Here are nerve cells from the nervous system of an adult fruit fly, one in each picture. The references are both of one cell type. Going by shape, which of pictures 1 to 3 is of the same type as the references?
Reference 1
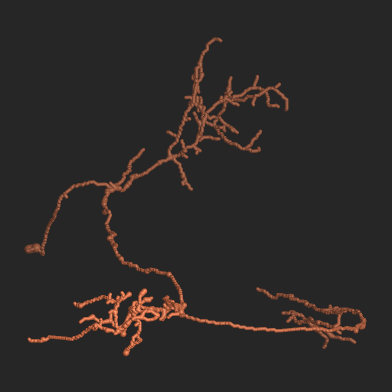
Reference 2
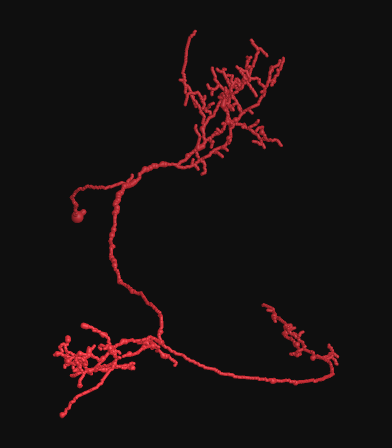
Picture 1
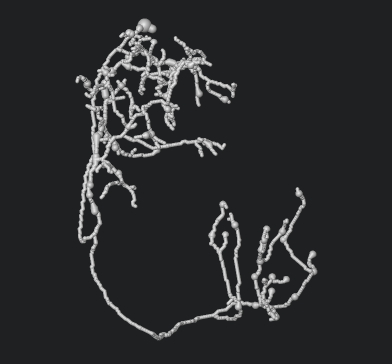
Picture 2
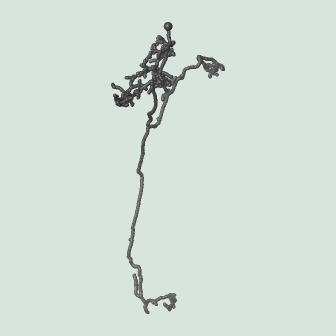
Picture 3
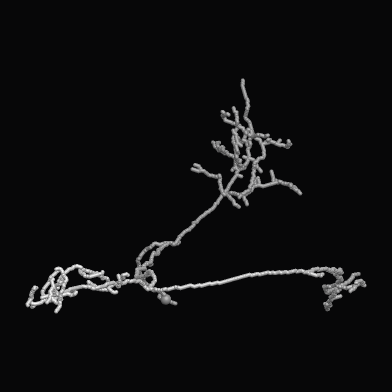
3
